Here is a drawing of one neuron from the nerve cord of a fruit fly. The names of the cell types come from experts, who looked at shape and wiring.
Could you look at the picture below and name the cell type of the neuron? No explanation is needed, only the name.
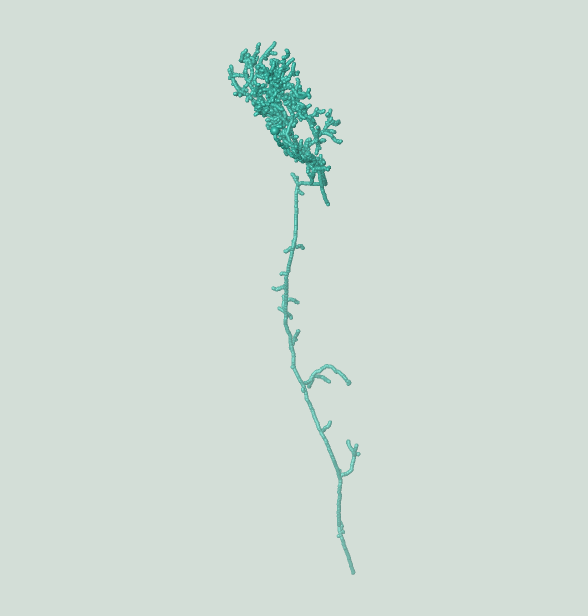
AN08B026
